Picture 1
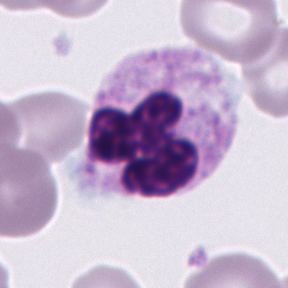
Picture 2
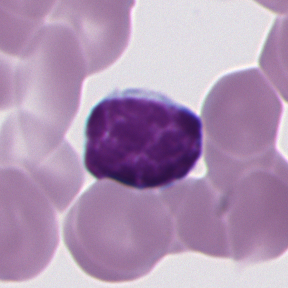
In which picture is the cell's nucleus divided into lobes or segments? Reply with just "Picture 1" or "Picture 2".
Picture 1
